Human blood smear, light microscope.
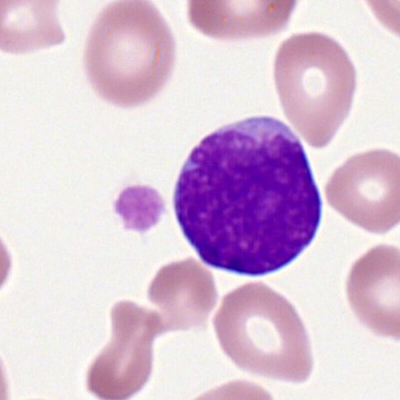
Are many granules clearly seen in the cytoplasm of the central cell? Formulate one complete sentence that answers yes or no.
No, this cell has a cytoplasm without visible granules.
